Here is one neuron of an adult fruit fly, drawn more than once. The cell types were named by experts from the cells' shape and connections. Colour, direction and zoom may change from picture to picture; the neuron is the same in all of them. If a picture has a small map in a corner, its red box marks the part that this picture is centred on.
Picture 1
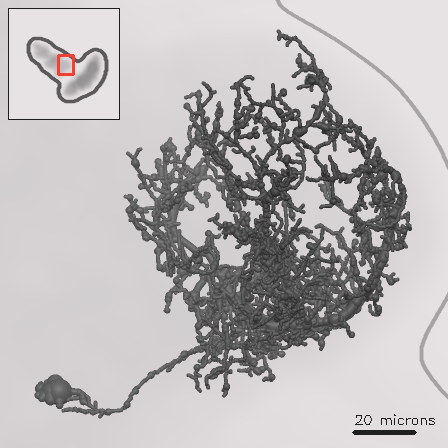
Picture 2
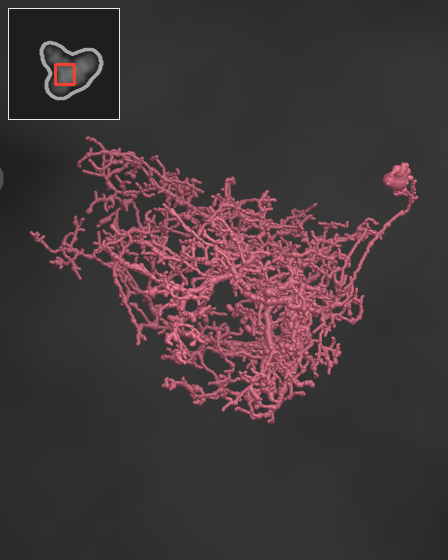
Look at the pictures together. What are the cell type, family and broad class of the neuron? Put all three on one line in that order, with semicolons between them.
IN13B004; hemilineage 13B; nerve-cord intrinsic neuron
